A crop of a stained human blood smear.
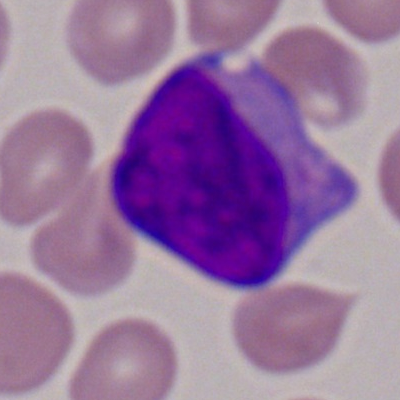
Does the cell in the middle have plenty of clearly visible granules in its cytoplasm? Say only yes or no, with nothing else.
No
